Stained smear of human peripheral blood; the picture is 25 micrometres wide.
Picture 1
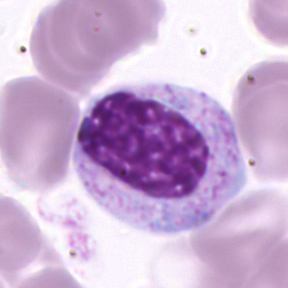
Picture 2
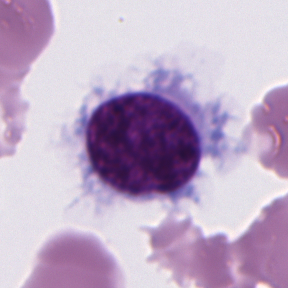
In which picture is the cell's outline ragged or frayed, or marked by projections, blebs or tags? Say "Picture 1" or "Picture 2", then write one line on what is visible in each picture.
Picture 2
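What picture 1 shows: The cell outline is smooth and rounded, without surface projections.
What picture 2 shows: Fine, hair-like projections fringe the cell all the way round.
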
